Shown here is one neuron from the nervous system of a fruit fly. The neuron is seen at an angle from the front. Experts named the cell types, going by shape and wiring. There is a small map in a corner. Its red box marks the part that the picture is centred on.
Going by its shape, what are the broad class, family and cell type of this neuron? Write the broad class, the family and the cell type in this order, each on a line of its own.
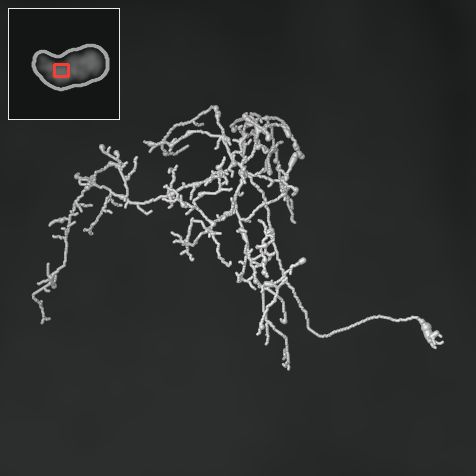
nerve-cord intrinsic neuron
hemilineage 08A
IN08A029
